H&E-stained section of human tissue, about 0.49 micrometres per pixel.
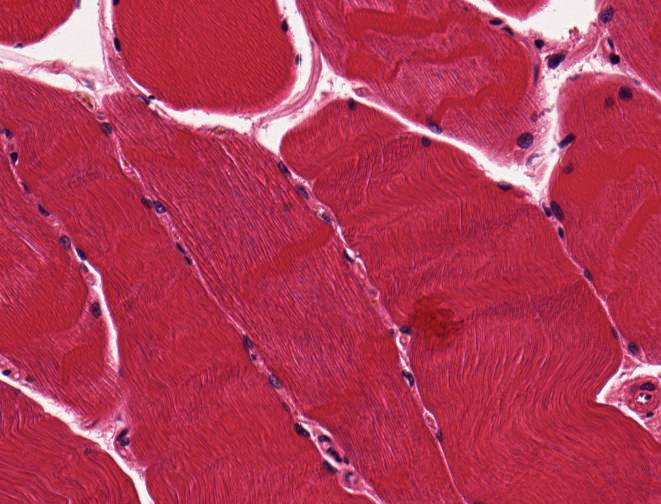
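Skeletal muscle, haematoxylin and eosin stain. Fibres in the centre and left run diagonally from upper left to lower right. Their nuclei are small, dark and flattened, lying at the fibre edges rather than centrally. The deeply eosinophilic cytoplasm shows fine lengthwise striations along each fibre, and only thin strands of connective tissue separate neighbouring fibres.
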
